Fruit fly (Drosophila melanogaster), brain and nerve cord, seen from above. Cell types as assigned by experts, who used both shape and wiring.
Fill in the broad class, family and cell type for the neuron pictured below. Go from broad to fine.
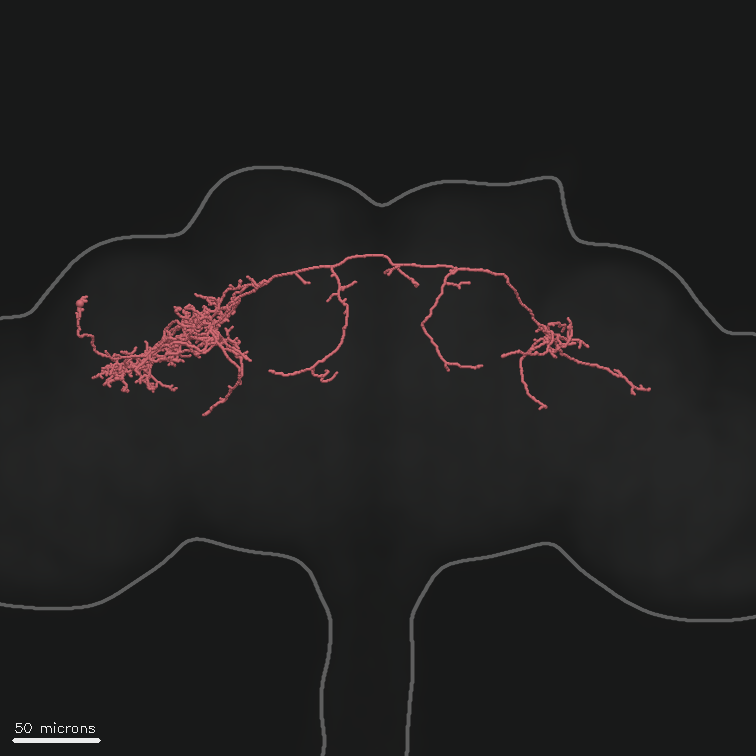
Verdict: central-brain intrinsic neuron; hemilineage SLPal2; AVLP750m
